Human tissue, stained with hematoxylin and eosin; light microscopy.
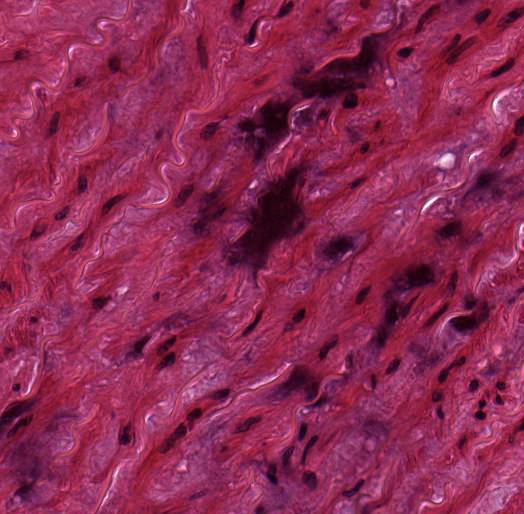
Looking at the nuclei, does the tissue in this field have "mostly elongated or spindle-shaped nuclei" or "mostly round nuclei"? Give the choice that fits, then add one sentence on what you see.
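Mostly elongated or spindle-shaped nuclei. The nuclei between the fibres are mostly elongated and spindle-shaped.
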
